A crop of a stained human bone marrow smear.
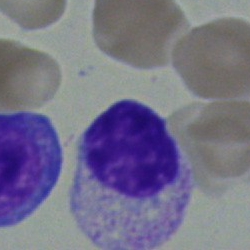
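Myelocyte, with its nucleus tucked off centre in the upper part of the cell. The chromatin there is dark purple, broken up by paler mottled patches. Underneath runs a broad band of pale lilac cytoplasm, packed with many fine purple granules.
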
